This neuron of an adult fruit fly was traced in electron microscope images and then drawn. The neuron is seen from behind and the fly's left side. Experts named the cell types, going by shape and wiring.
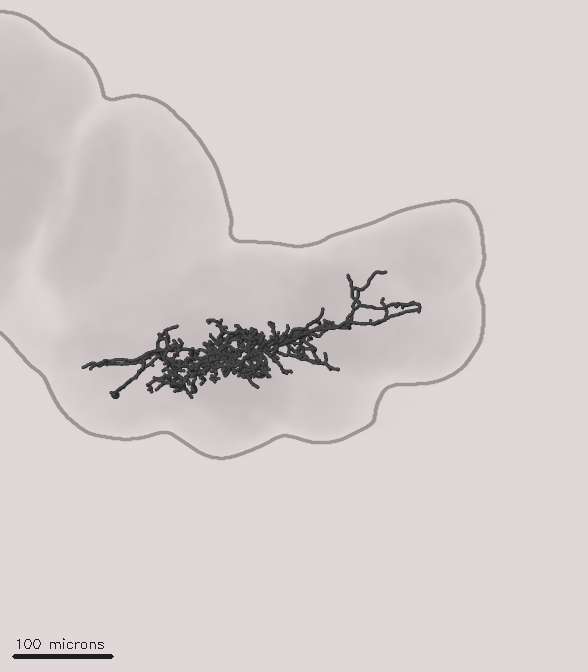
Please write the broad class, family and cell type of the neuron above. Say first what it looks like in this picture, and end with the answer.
From left to right in the picture it spans about 350 microns. As drawn here it is more than twice as wide as it is tall. This is a nerve-cord intrinsic neuron. The family is hemilineage 07B. It is of cell type IN07B016.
